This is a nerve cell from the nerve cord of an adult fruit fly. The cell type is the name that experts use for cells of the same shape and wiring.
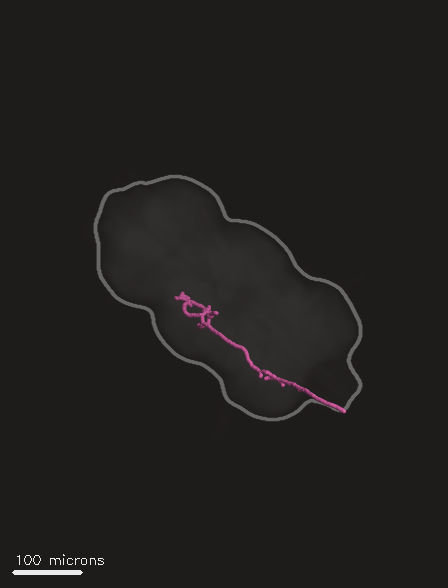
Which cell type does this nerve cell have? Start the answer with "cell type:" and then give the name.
cell type: DNg41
